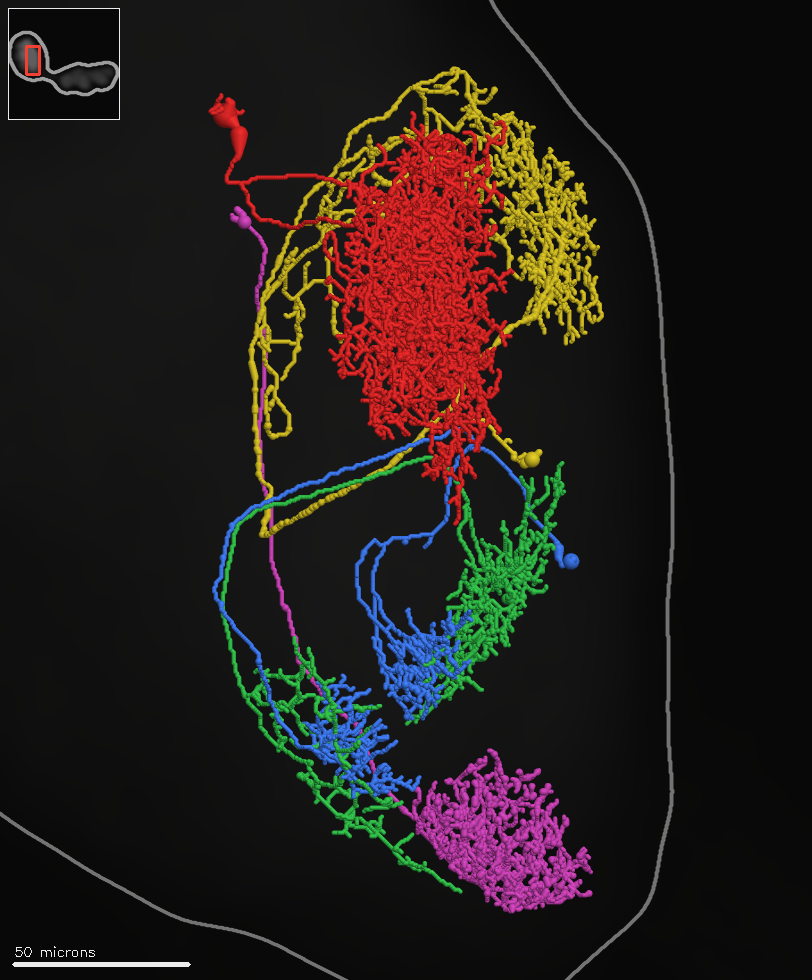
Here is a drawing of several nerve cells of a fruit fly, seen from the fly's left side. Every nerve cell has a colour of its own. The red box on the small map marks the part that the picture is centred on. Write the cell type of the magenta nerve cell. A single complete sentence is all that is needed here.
The nerve cell here falls under cell type Pm2b.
